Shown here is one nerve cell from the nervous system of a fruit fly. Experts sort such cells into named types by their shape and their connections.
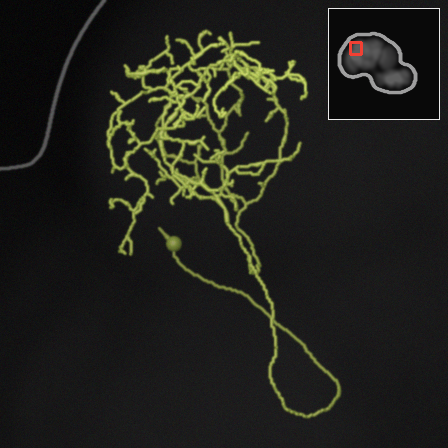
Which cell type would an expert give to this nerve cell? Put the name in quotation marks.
"LHPV2b4"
